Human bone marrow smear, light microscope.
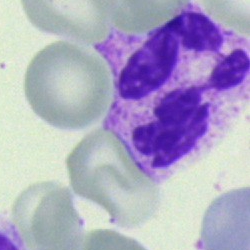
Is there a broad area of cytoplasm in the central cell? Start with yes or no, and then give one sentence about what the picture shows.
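Yes. The cytoplasm is plentiful around and between the lobes.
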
